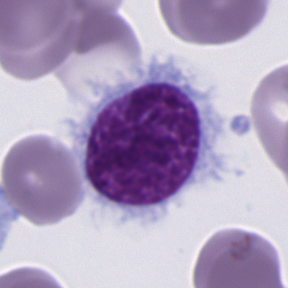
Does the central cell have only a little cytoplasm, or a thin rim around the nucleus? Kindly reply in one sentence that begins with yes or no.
Yes, there is only scant cytoplasm in this cell.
